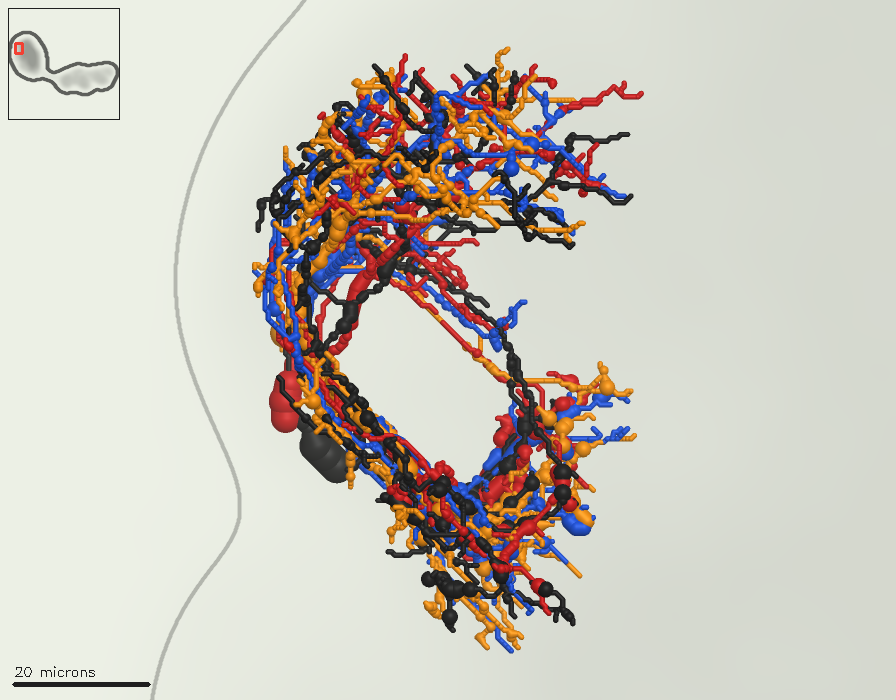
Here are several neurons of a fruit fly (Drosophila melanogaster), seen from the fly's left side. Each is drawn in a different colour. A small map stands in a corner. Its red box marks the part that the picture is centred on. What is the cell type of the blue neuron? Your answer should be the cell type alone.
CRE043_d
